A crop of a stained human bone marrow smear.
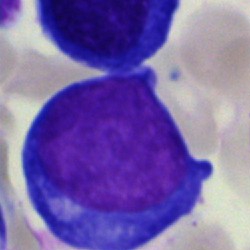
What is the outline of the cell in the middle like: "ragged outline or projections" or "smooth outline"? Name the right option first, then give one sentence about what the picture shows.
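Ragged outline or projections. Small rounded blebs project from the right edge of the cell.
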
